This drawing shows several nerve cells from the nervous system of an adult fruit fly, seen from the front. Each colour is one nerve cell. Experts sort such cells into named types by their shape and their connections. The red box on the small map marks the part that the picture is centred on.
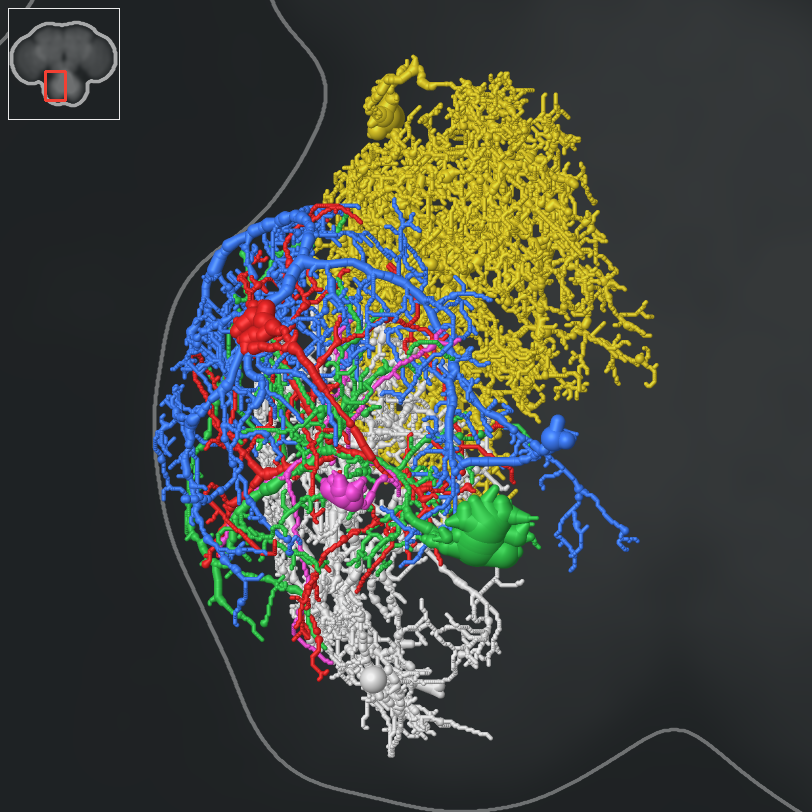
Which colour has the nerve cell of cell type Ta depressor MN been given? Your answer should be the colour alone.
magenta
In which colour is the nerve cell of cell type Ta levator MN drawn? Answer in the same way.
red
